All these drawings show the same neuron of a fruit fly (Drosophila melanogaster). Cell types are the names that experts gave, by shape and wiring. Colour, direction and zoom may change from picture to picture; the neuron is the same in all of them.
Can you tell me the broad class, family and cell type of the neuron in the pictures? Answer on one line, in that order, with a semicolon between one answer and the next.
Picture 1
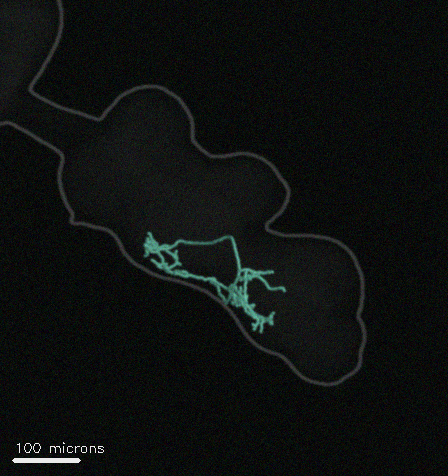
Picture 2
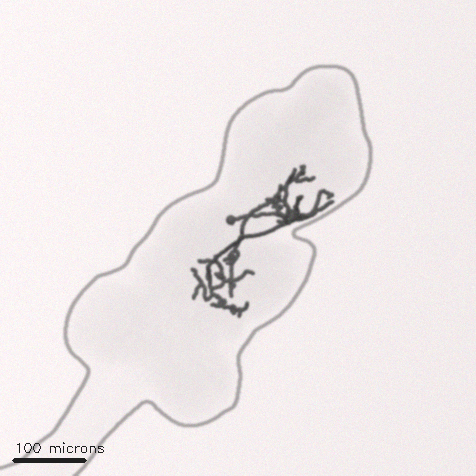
nerve-cord intrinsic neuron; hemilineage 17A; IN17A074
